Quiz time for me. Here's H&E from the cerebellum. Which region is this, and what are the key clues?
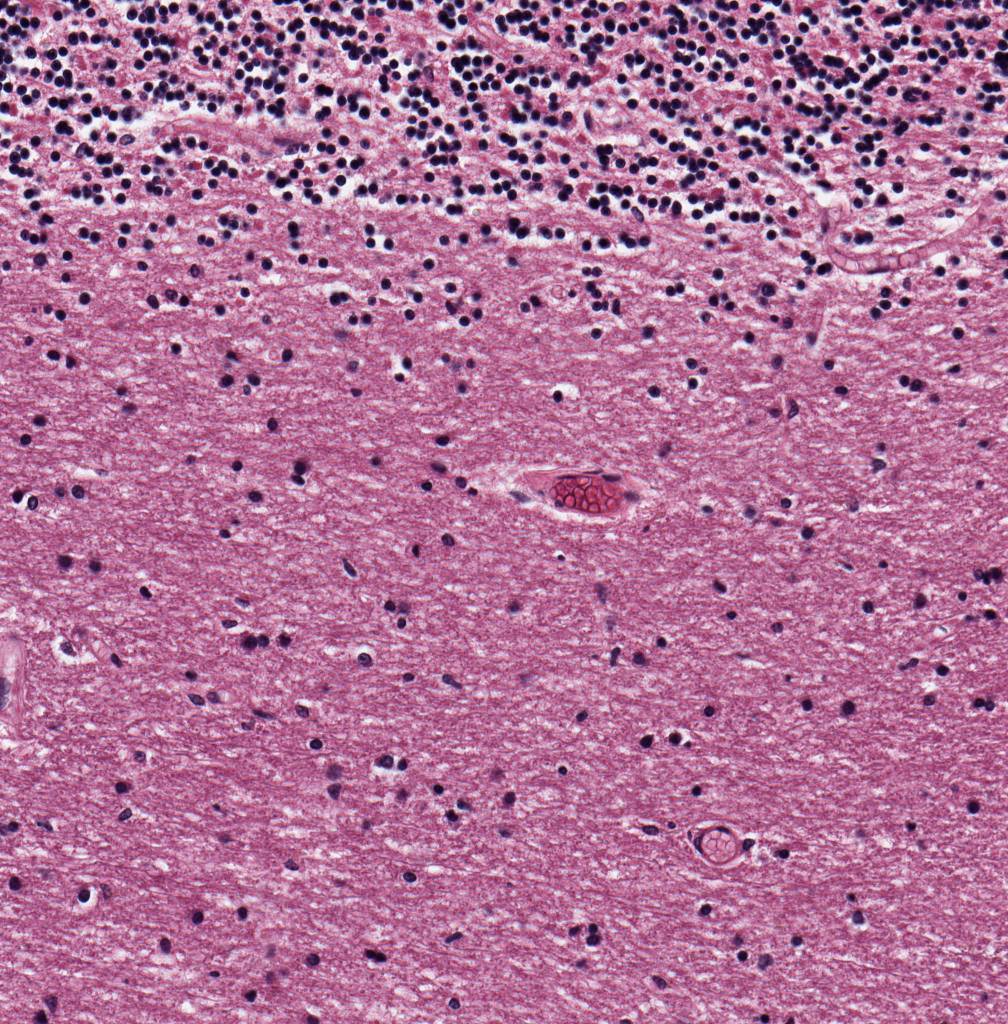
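The part in question is white matter, the pink fibrillary tissue filling most of the field below a top band of densely packed small round dark nuclei. Point one: nuclei in that pink tissue are sparse and scattered, and many sit within small clear halos.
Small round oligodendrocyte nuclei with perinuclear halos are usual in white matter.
Point two: no large neurons with abundant cytoplasm appear anywhere, not even along the edge of the dense band.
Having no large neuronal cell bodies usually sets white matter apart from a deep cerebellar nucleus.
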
